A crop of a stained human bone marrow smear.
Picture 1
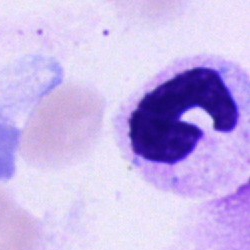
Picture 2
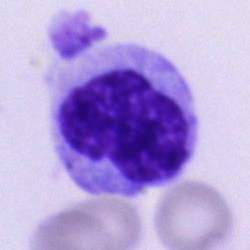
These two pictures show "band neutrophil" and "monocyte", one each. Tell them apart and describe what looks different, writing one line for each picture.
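Picture 1: band neutrophil. The cytoplasm is plentiful and pale pinkish-lilac.
Picture 2: monocyte. The nucleus is large and fills most of the cell.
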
